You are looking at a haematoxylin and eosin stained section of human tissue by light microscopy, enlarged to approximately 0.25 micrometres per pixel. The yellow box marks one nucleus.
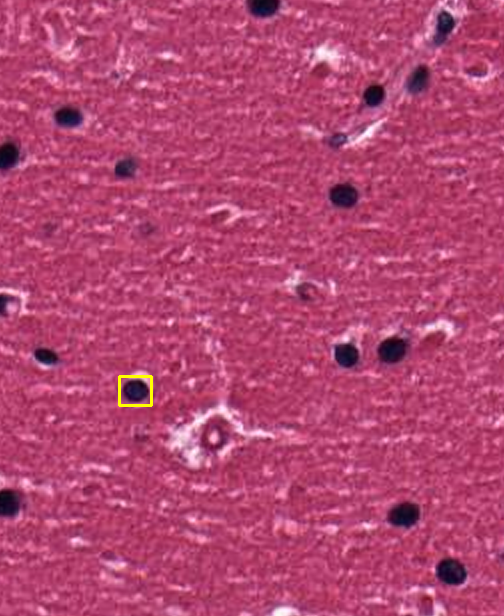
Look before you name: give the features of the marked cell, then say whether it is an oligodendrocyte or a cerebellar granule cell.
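The nucleus is round, with a smooth, even outline. The nucleus is stained dark and evenly throughout, with no visible internal detail, and is about the size of the other round dark nuclei scattered in the field. A thin pale clear rim surrounds the nucleus, and no pink cytoplasm can be made out around it. The cell lies on its own in the pink, finely streaked background, with a small vessel surrounded by pale space a short distance below and to the right. This is an oligodendrocyte.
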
